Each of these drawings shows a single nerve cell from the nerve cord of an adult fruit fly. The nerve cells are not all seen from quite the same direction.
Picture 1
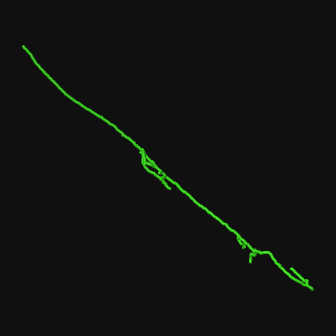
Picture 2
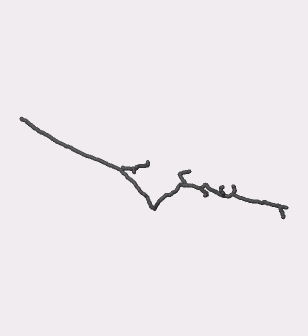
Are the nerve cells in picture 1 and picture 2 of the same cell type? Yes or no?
no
